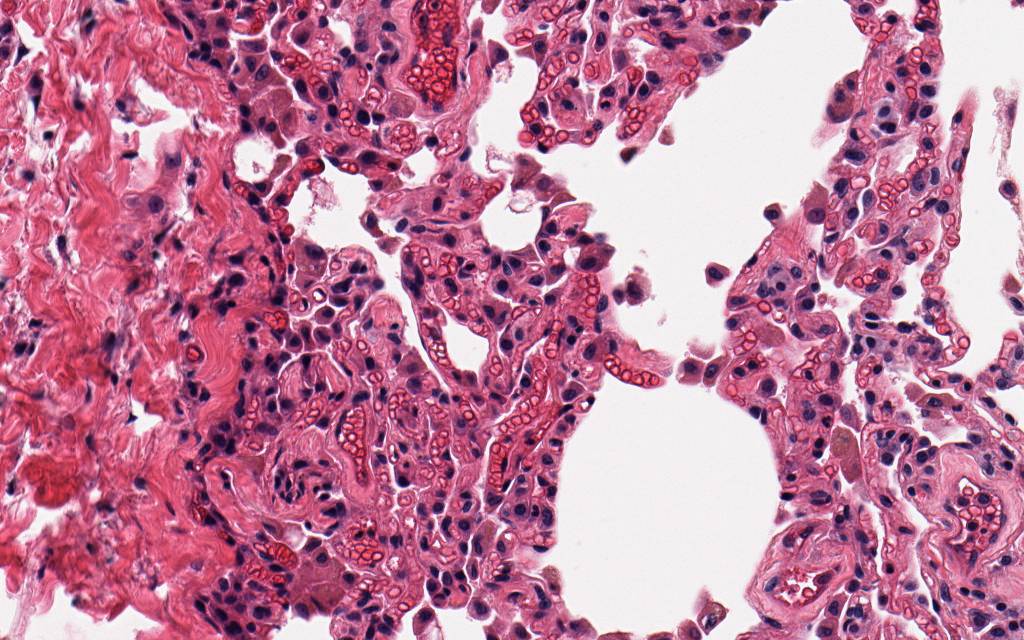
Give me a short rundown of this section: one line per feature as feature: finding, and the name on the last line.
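Left edge first: dense, wavy, bright pink collagen bundles
Centre and right: cellular septal network around open spaces
Capillary red cells: round, bright red, paler centres
Septal surfaces: plump cells with round dark nuclei
Large centre-right space: a few detached rounded cells at edges
Name, then: lung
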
